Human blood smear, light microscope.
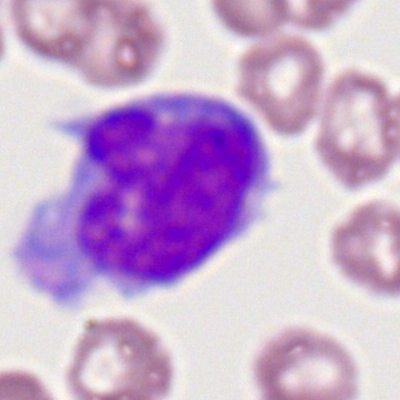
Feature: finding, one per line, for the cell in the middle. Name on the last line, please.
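Outline: irregular, ragged edges, not a smooth round border
Nucleus: large and irregular, notched and folded
Cytoplasm: broad, uneven skirt spreading beyond the nucleus at lower left
Granules: none distinct
Name: monocyte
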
